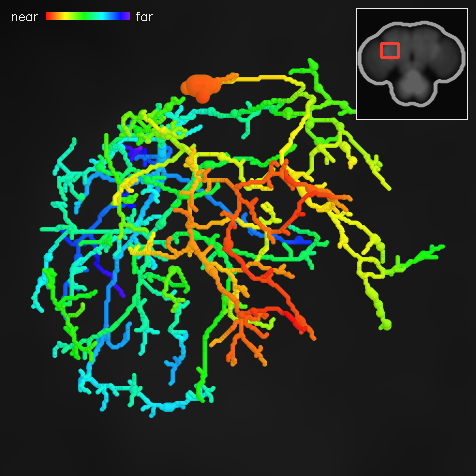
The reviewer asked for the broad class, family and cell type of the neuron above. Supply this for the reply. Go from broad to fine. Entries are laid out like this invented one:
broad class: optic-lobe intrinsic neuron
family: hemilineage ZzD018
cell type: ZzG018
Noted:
broad class: central-brain intrinsic neuron
family: hemilineage VLPl&d1_dorsal
cell type: CB0930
